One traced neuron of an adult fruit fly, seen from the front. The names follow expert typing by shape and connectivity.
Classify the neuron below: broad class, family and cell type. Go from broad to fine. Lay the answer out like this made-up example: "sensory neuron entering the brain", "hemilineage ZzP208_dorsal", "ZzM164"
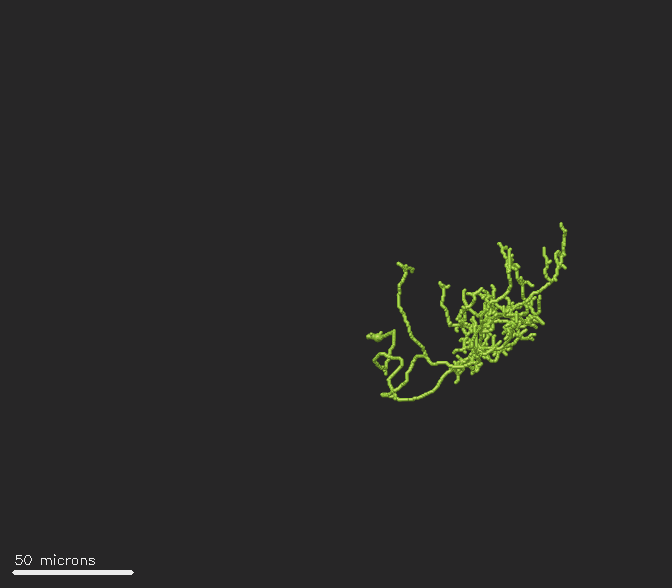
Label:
"nerve-cord intrinsic neuron", "hemilineage 01B", "IN01B036"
